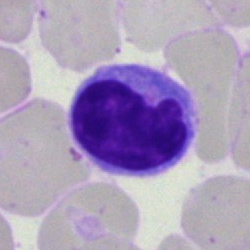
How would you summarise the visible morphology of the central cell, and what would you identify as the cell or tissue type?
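Let me start with the nucleus: there's an indentation on its upper right side, which gives it a kidney shape. It fills most of the cell. I can't make out any nucleoli. And the cytoplasm shows no distinct granules. So this is a lymphocyte.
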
